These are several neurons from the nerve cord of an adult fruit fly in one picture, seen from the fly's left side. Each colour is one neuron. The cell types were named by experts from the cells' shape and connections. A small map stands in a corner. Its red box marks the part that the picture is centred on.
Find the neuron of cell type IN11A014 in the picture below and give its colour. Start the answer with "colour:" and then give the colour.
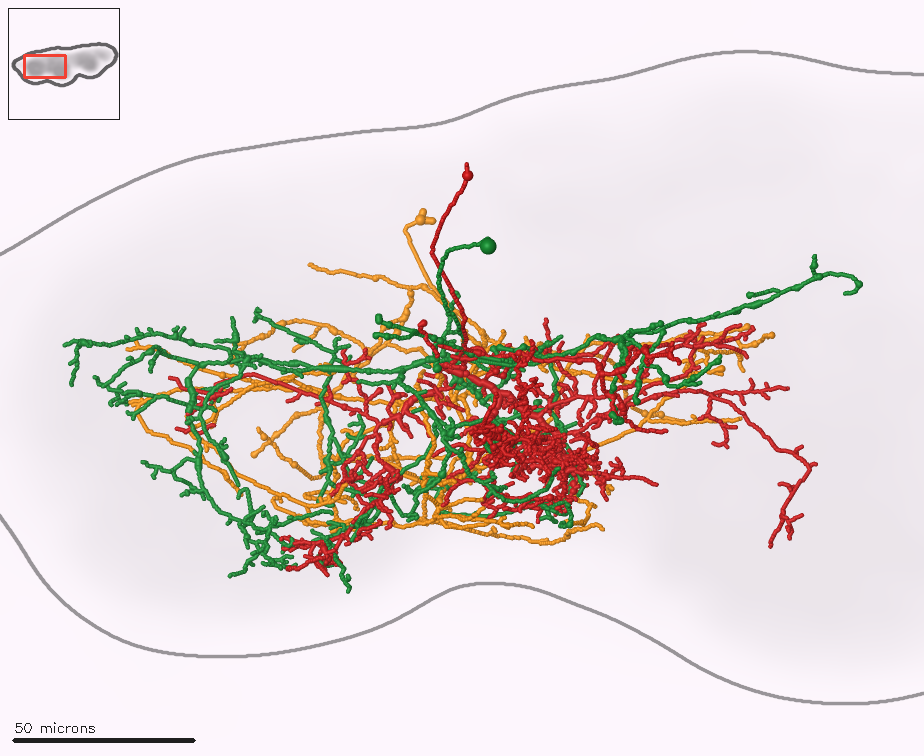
colour: green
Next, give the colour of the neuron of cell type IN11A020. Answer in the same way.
colour: red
